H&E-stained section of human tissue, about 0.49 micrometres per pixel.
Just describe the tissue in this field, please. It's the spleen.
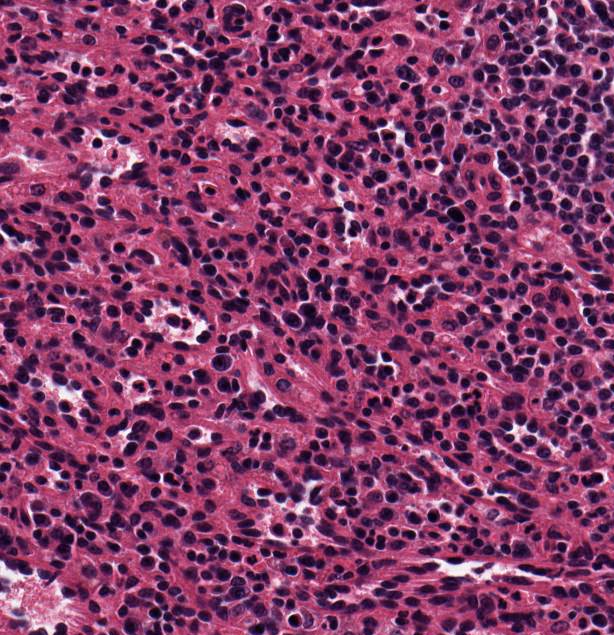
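Arrangement: cells fill the whole field as a diffuse solid sheet, with no glands or other organised units. Nuclei: most are dark, round to oval and closely crowded. Dividing elements: no broad fibrous bands or fat cells break up the cellular sheet. Other material: a small patch of pale pink fibrillary material lies in the bottom-left corner.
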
